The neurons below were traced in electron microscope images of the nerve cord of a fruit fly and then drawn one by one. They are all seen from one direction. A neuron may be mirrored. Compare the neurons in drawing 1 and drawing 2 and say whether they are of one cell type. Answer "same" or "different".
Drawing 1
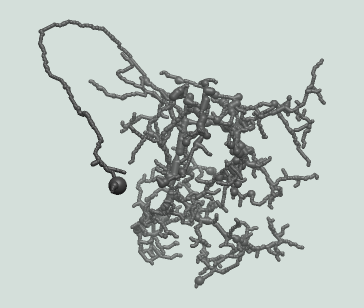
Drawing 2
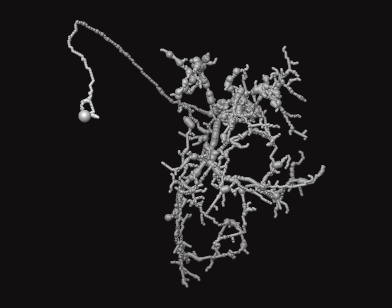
same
